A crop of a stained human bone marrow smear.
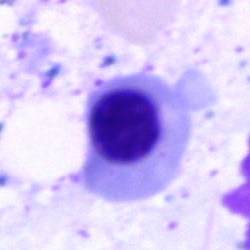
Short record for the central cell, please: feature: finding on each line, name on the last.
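Nucleolus: none can be seen
Nuclear position: toward the top, most cytoplasm below
Granules: none visible in the cytoplasm
Cell edge: pale rounded bulge at the upper right
Cell type: erythroblast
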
